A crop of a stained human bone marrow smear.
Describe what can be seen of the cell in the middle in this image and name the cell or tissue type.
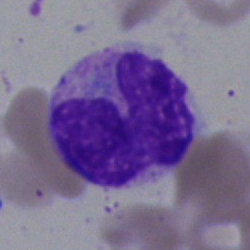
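Nucleus: deeply indented from the upper left, folded into a horseshoe-like shape, and filling most of the cell. Cytoplasm: a modest rim, pale lilac-grey. Chromatin: coarse and clumped, with paler spots between dark patches. Cell type: monocyte.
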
